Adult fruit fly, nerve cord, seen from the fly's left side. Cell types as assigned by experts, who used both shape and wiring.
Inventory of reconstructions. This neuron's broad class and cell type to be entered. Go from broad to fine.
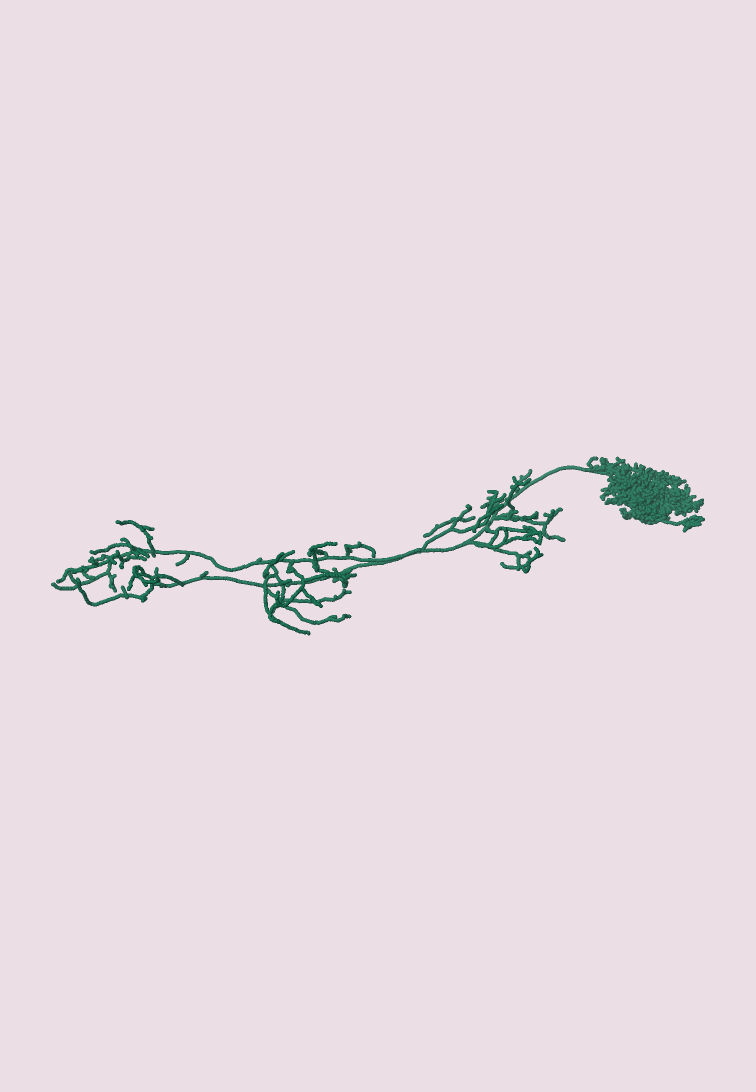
nerve-cord intrinsic neuron; INXXX025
